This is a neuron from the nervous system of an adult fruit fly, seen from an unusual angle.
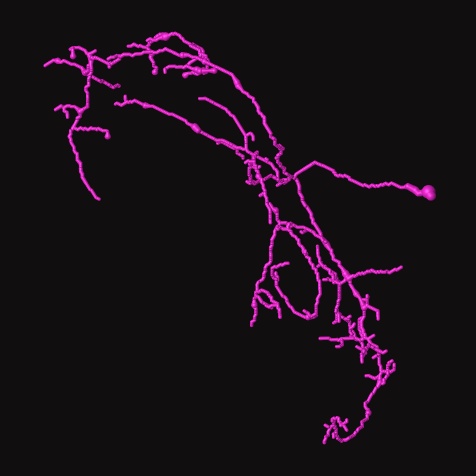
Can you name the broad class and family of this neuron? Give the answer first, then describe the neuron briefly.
This is a central-brain intrinsic neuron. Its family is hemilineage LHp2. The cell body can be seen on the right of the picture. The picture shows dozens of branch ends.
